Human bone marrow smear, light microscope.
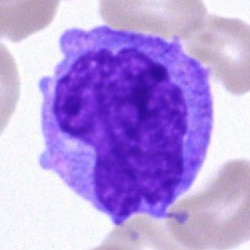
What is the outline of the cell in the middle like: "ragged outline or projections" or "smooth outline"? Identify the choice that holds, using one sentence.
The border of the cell is ragged or frayed, or shows projections, blebs or tags.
